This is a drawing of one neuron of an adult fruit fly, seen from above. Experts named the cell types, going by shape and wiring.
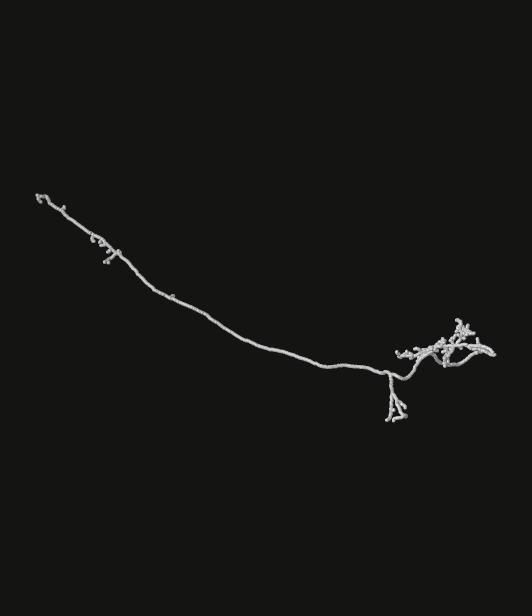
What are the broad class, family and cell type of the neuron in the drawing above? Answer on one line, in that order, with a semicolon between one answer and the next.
descending neuron; hemilineage LB7; DNge180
